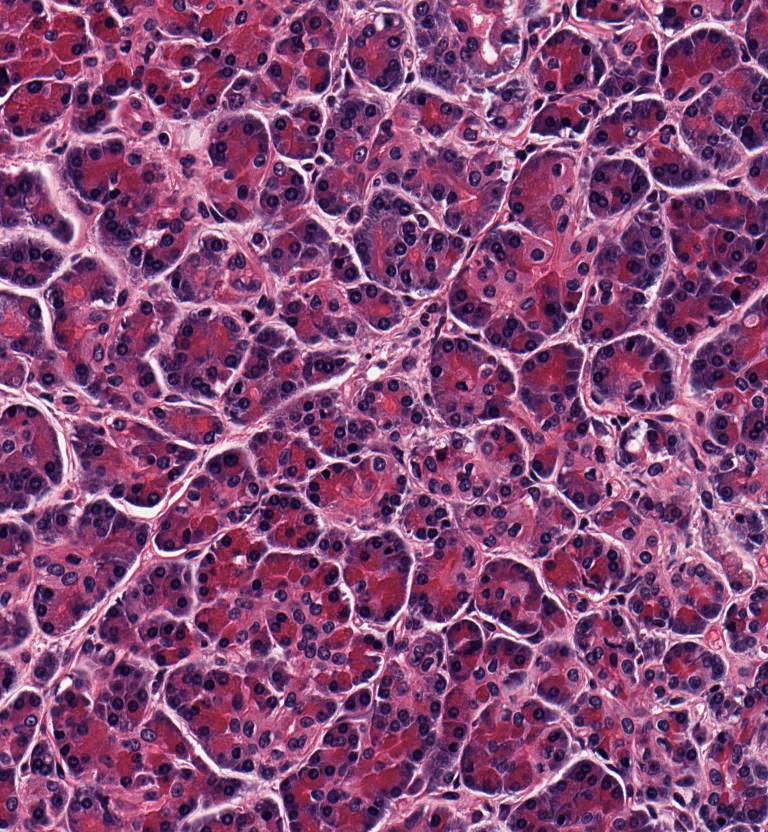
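Pancreas, haematoxylin and eosin: closely packed rounded acini fill the whole field, grouped into small clusters separated by thin septa. In each acinus, pyramidal cells surround a tiny central lumen that is barely visible. Toward the acinar centre the cytoplasm is bright red and granular, while near the base it is purple. The round, fairly uniform nuclei sit toward the outer edge of each acinus.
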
